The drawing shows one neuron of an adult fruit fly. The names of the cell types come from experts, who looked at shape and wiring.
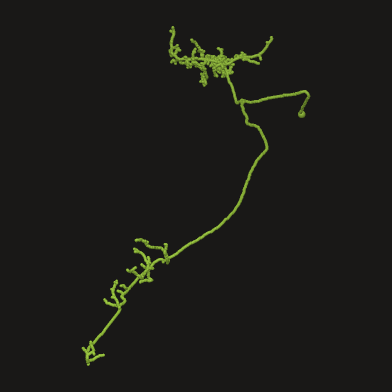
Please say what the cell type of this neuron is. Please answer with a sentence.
The cell type is DNg02_g.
